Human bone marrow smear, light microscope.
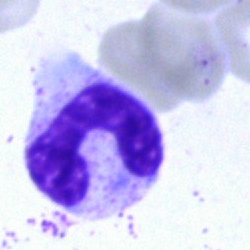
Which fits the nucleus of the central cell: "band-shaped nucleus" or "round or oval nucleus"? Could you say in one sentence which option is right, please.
The nucleus of this cell is drawn out into a curved band without separate lobes.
